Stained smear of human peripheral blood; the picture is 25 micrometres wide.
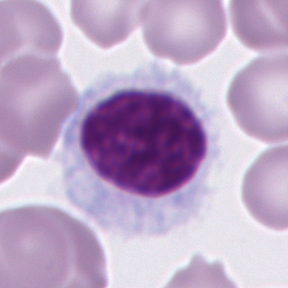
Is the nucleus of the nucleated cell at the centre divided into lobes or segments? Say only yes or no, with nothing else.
No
